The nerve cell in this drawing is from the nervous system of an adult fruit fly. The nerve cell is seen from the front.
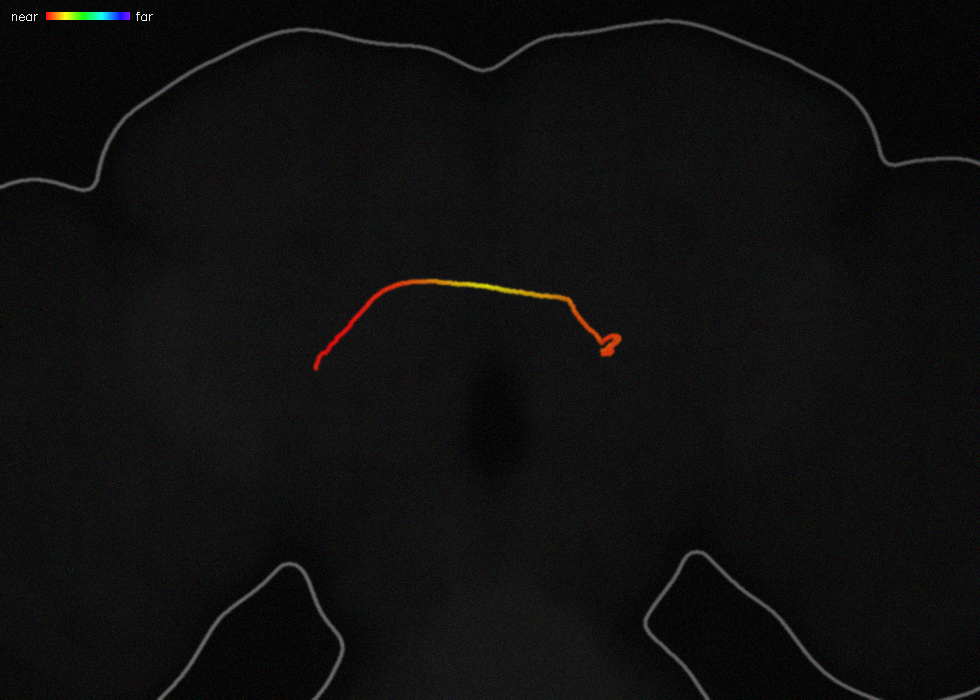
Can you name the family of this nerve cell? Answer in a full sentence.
The family is class olfactory.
